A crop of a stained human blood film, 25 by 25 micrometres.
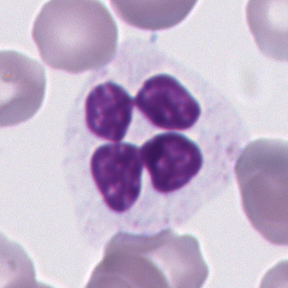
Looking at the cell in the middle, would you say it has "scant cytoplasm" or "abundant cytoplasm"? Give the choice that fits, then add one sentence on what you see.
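Abundant cytoplasm. A wide rim of very pale, almost colourless cytoplasm surrounds the nuclear lobes.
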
